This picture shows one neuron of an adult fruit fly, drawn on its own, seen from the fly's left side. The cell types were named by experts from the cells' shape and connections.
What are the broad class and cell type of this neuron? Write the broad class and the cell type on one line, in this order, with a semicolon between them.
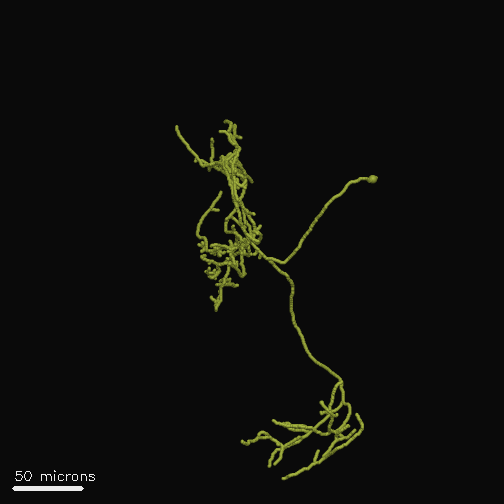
central-brain intrinsic neuron; AVLP709m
